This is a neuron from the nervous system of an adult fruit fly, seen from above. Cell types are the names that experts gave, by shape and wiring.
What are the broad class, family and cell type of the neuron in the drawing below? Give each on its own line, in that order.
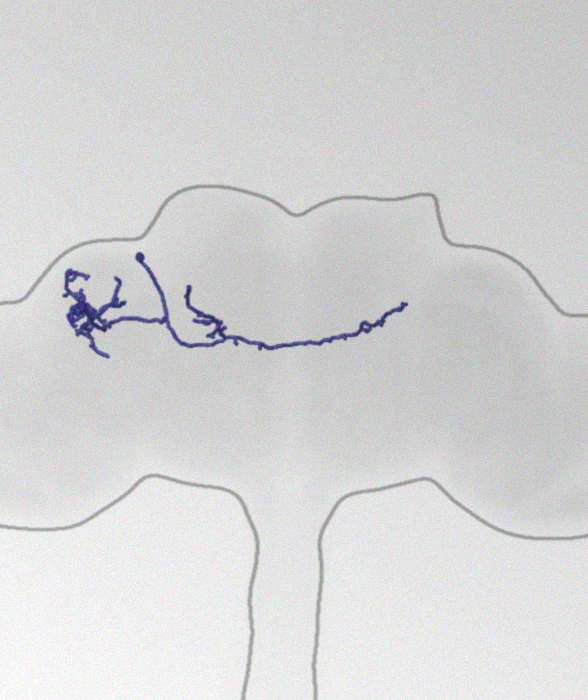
central-brain intrinsic neuron
hemilineage LALa1_anterior
AVLP255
